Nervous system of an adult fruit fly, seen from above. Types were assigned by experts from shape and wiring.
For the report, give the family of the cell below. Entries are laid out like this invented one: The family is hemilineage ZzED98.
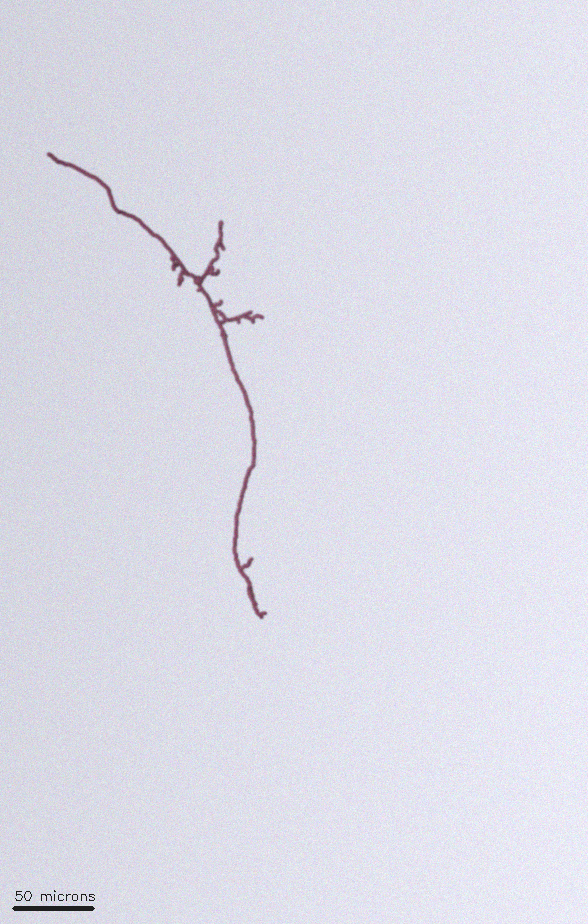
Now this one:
The family is class mechanosensory proprioceptive.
